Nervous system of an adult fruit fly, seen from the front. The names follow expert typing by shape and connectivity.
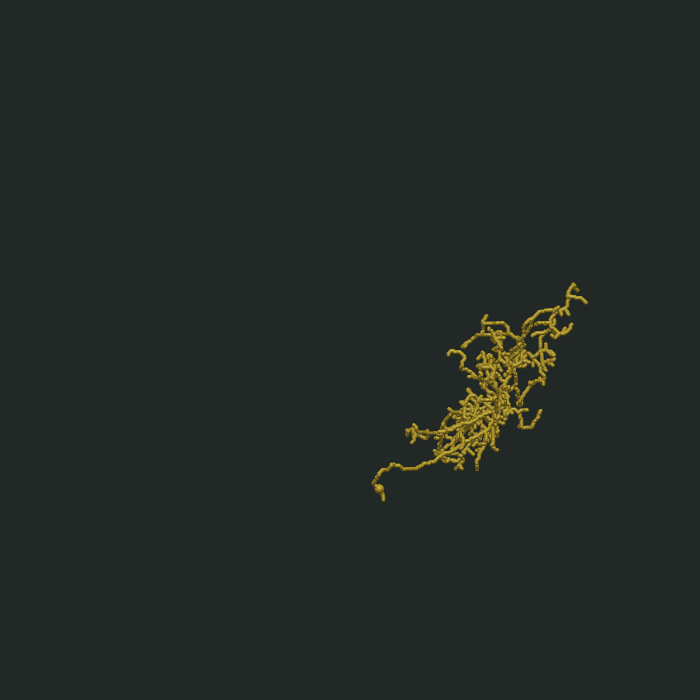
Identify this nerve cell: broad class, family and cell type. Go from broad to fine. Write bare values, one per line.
nerve-cord intrinsic neuron
hemilineage 13B
IN13B056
